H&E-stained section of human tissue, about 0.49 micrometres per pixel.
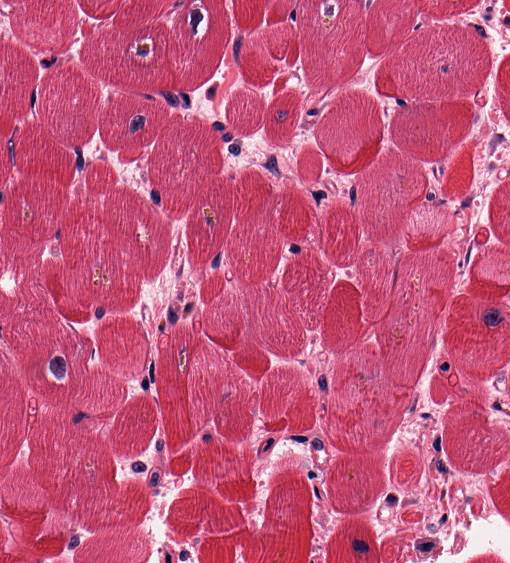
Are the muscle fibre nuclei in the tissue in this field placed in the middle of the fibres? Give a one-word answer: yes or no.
Yes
